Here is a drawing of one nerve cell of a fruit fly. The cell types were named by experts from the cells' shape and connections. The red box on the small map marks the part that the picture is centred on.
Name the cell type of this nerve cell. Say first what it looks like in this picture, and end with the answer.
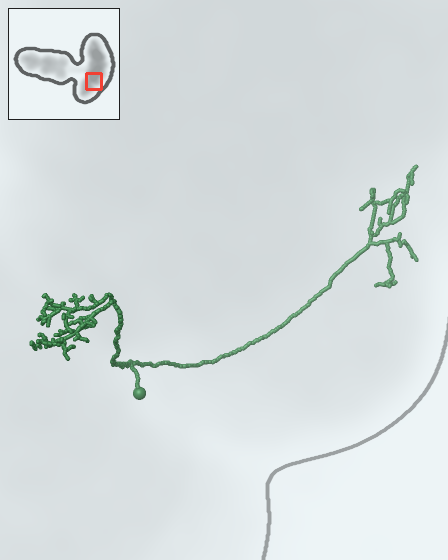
It is in the brain and does not reach the nerve cord. As drawn here it is wider than it is tall. This is a visual projection neuron. It is of cell type LC10a.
